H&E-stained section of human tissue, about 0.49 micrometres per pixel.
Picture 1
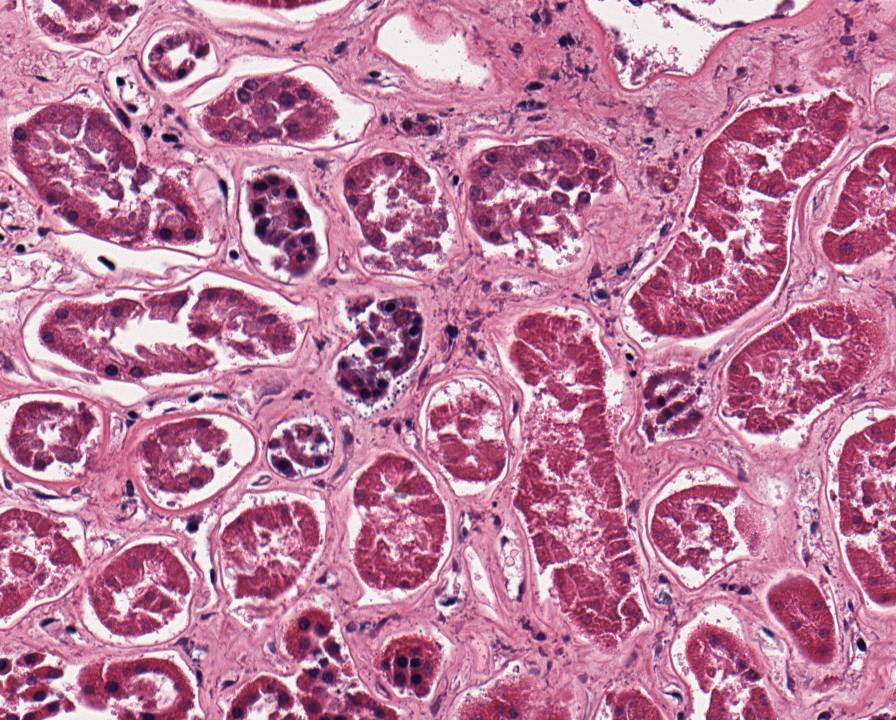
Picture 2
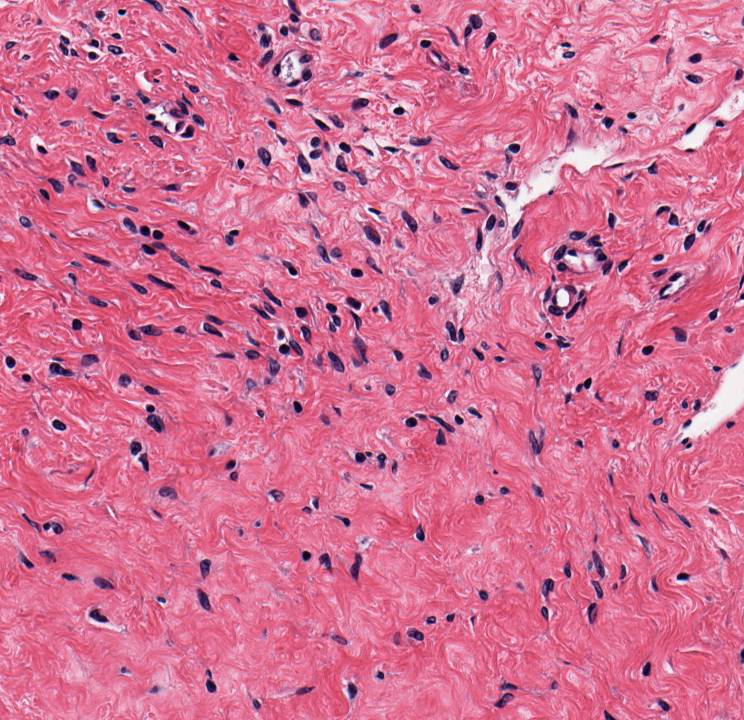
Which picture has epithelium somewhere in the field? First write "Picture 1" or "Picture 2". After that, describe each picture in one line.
Picture 1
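What picture 1 shows: The round nuclei of the lining cells lie mostly toward the base of the cells, away from the lumen.
What picture 2 shows: The whole field is collagenous stroma with scattered cells and no epithelium anywhere.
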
